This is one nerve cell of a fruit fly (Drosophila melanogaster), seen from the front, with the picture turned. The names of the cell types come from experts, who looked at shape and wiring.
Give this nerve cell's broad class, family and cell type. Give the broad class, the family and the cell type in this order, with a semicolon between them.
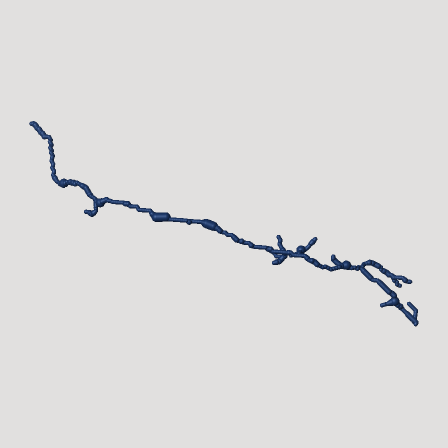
sensory neuron entering the nerve cord; class mechanosensory tactile; SNta40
